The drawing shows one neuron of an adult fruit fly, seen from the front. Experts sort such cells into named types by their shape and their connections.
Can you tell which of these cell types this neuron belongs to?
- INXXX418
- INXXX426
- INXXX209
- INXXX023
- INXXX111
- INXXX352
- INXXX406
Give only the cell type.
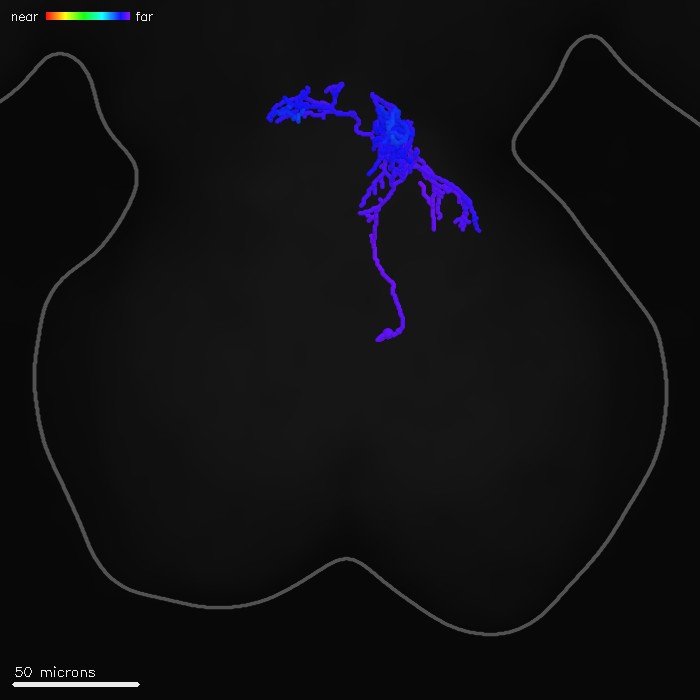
INXXX418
